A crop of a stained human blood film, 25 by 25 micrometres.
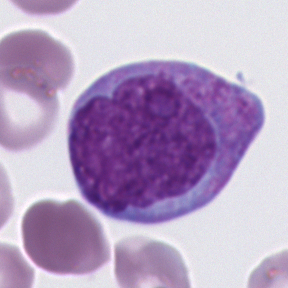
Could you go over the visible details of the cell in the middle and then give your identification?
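Shape of the cell: oval, tapering to a blunt point at the upper right. Edge: a tiny pale tag projects from the upper right. Chromatin: finely stippled, not coarsely clumped. Cytoplasm at the upper right: scattered fine purplish granules. The cell is an atypical promyelocyte.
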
